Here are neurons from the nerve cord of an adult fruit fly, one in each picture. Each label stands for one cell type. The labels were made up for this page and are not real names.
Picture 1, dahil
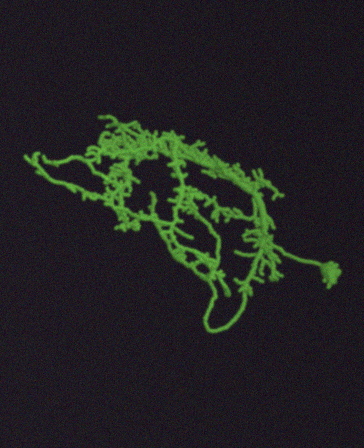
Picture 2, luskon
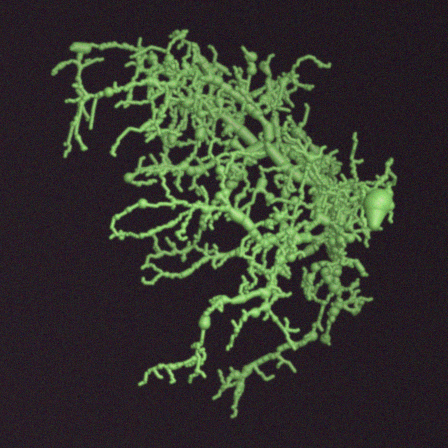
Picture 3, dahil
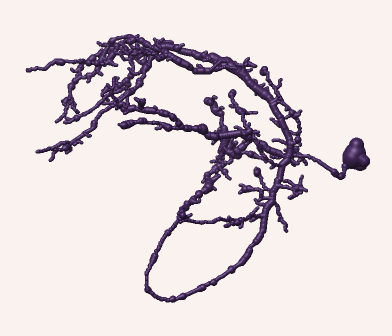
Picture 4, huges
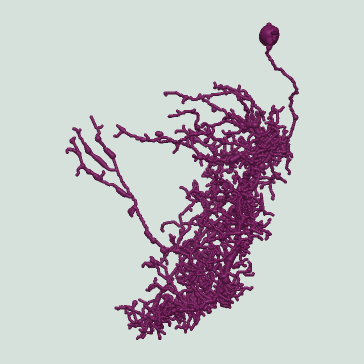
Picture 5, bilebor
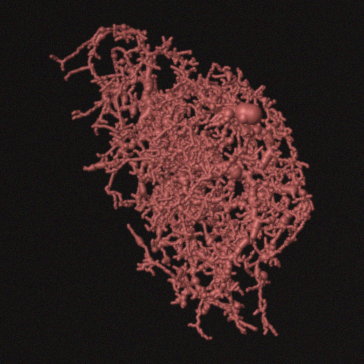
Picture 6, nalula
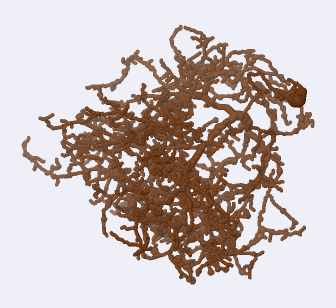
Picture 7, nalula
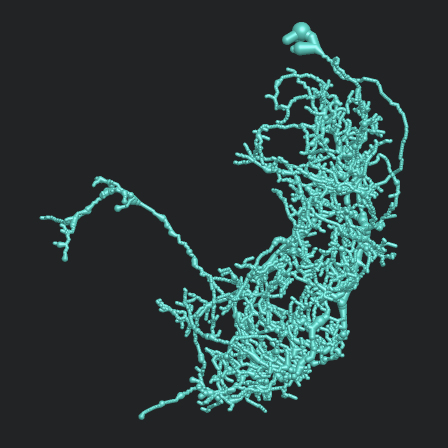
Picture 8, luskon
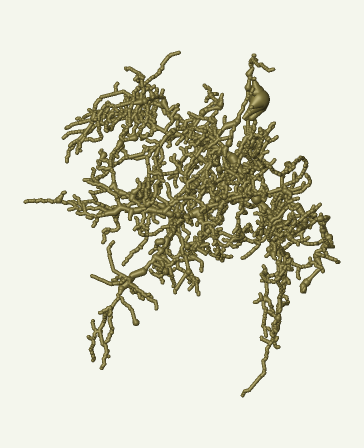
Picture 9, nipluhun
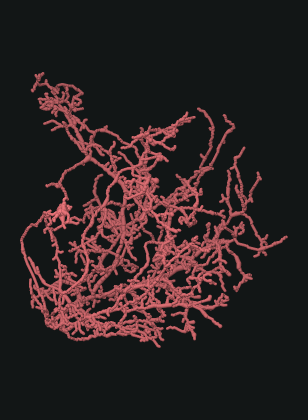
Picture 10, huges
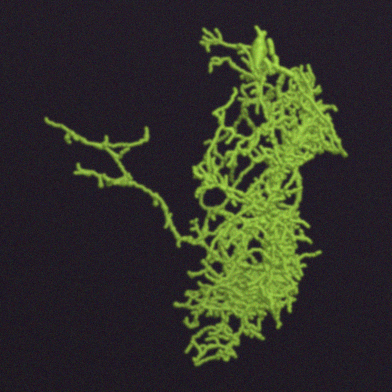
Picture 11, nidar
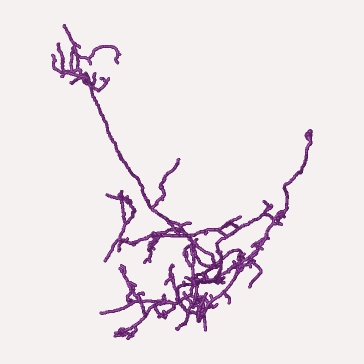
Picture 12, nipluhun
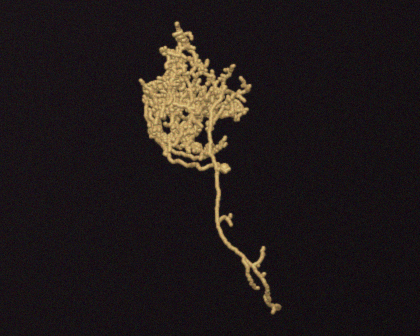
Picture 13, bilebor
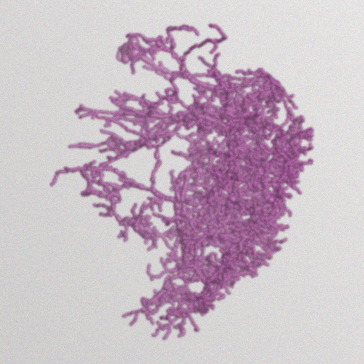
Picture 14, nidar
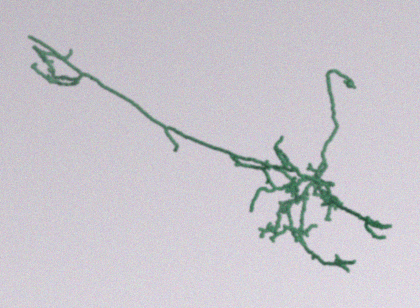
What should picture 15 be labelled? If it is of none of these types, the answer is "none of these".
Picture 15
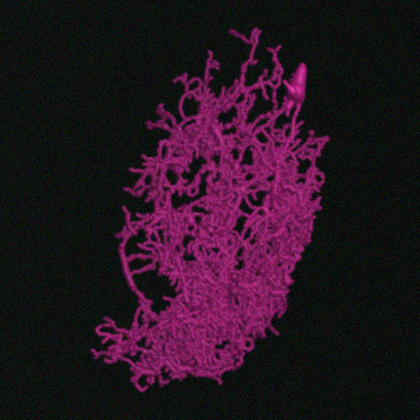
bilebor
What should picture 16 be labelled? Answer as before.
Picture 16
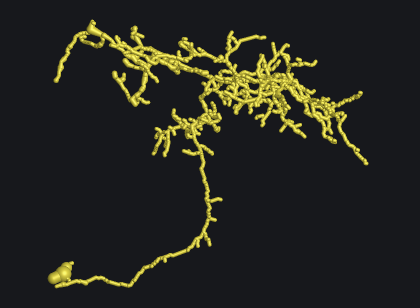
luskon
